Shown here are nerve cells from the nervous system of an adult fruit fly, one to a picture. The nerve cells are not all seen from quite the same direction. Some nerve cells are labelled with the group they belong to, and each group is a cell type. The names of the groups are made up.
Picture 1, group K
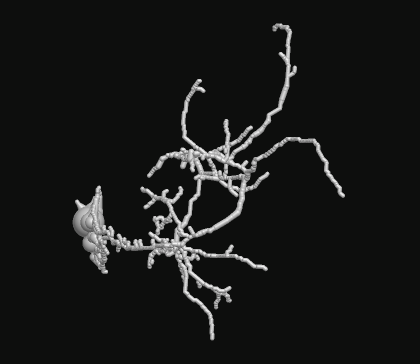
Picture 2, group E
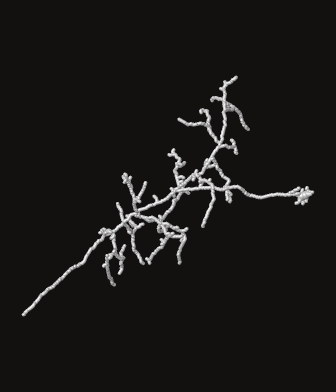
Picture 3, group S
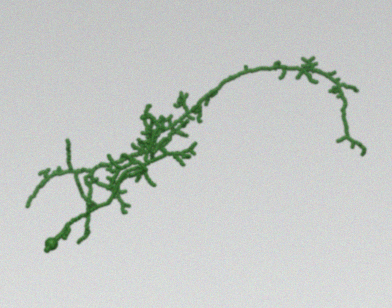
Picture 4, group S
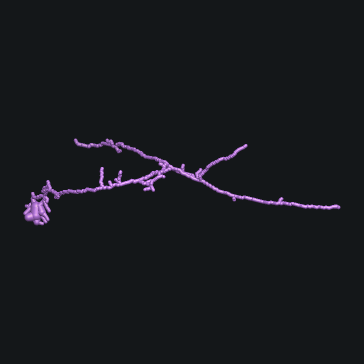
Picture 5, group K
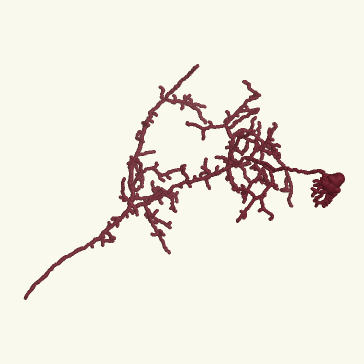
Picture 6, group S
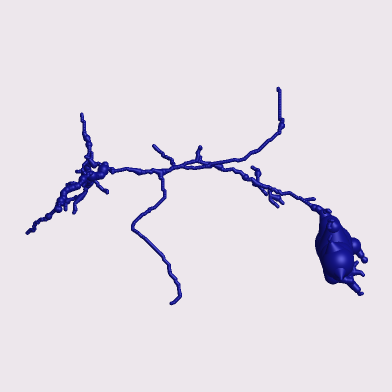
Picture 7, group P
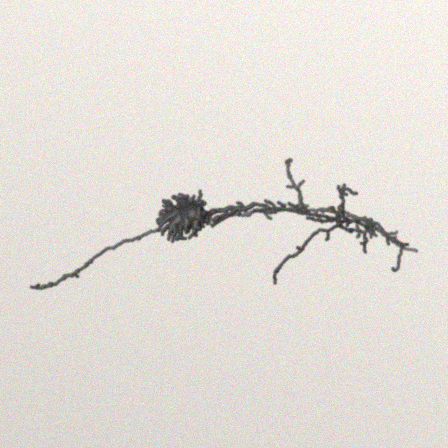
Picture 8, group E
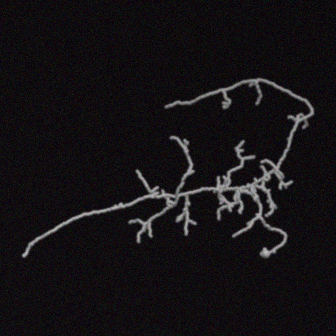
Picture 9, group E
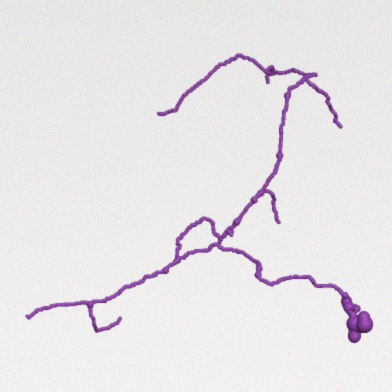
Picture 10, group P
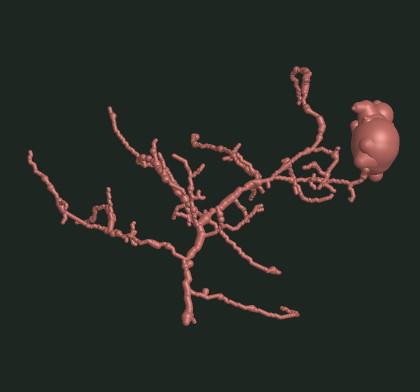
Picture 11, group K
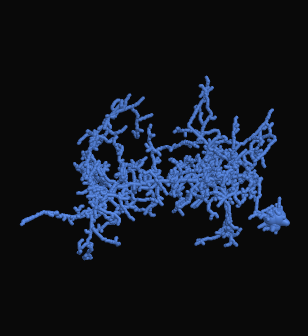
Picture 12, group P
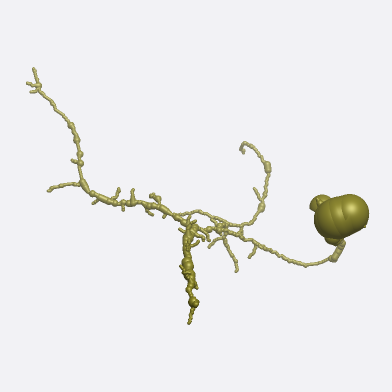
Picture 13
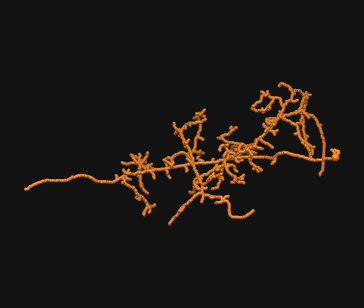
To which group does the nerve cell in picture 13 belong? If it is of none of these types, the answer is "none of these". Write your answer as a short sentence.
It belongs to group E.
